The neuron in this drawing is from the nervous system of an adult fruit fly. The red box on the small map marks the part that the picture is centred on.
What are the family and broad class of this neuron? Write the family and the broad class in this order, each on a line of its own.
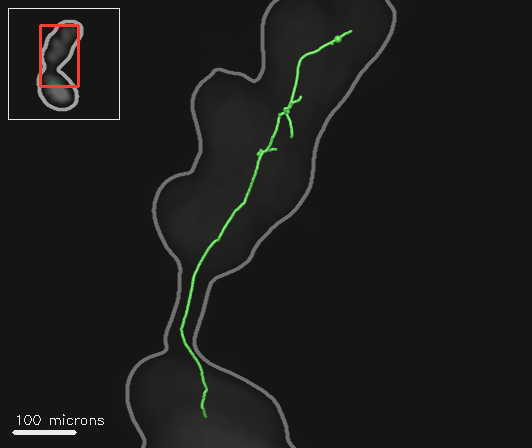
class mechanosensory proprioceptive
sensory neuron ascending to the brain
